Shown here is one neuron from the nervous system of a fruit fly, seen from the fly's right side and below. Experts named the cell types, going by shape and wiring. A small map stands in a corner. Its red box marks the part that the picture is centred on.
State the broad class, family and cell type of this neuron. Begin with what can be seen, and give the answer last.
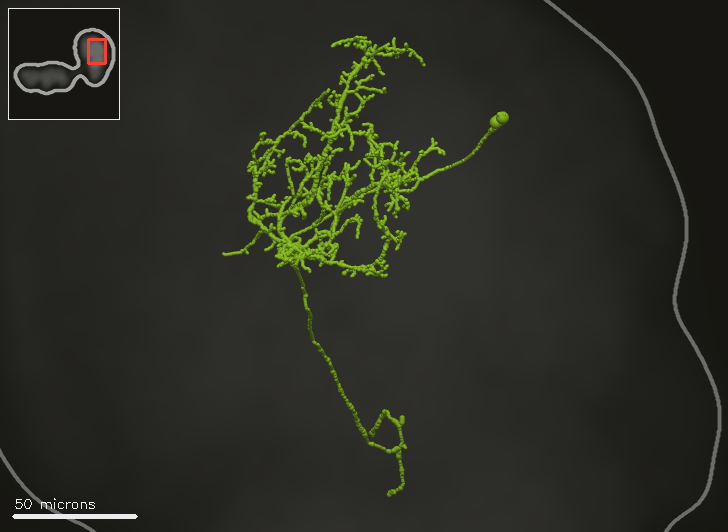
From top to bottom in the picture it spans about 190 microns. The picture shows dozens of branch ends. It is a central-brain intrinsic neuron. Its family is hemilineage VLPa2. The cell type is PVLP026.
